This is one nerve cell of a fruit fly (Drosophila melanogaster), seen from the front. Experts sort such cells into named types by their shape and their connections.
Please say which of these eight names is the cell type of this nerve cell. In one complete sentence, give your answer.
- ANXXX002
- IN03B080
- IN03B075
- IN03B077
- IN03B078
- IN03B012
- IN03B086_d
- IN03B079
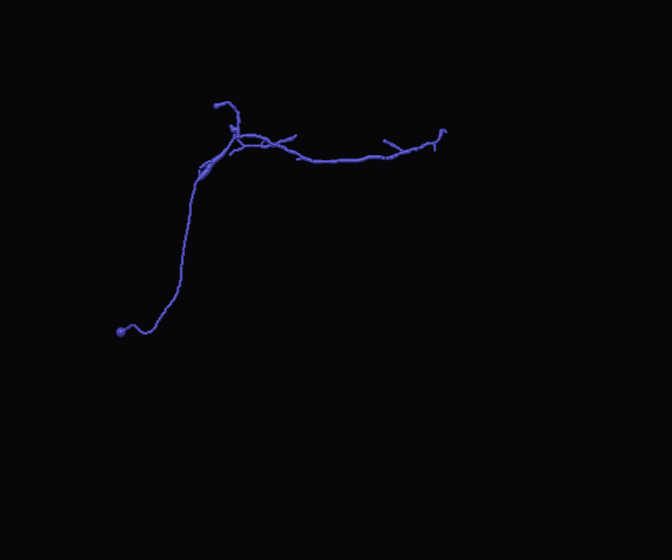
The nerve cell is typed under the name IN03B086_d.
